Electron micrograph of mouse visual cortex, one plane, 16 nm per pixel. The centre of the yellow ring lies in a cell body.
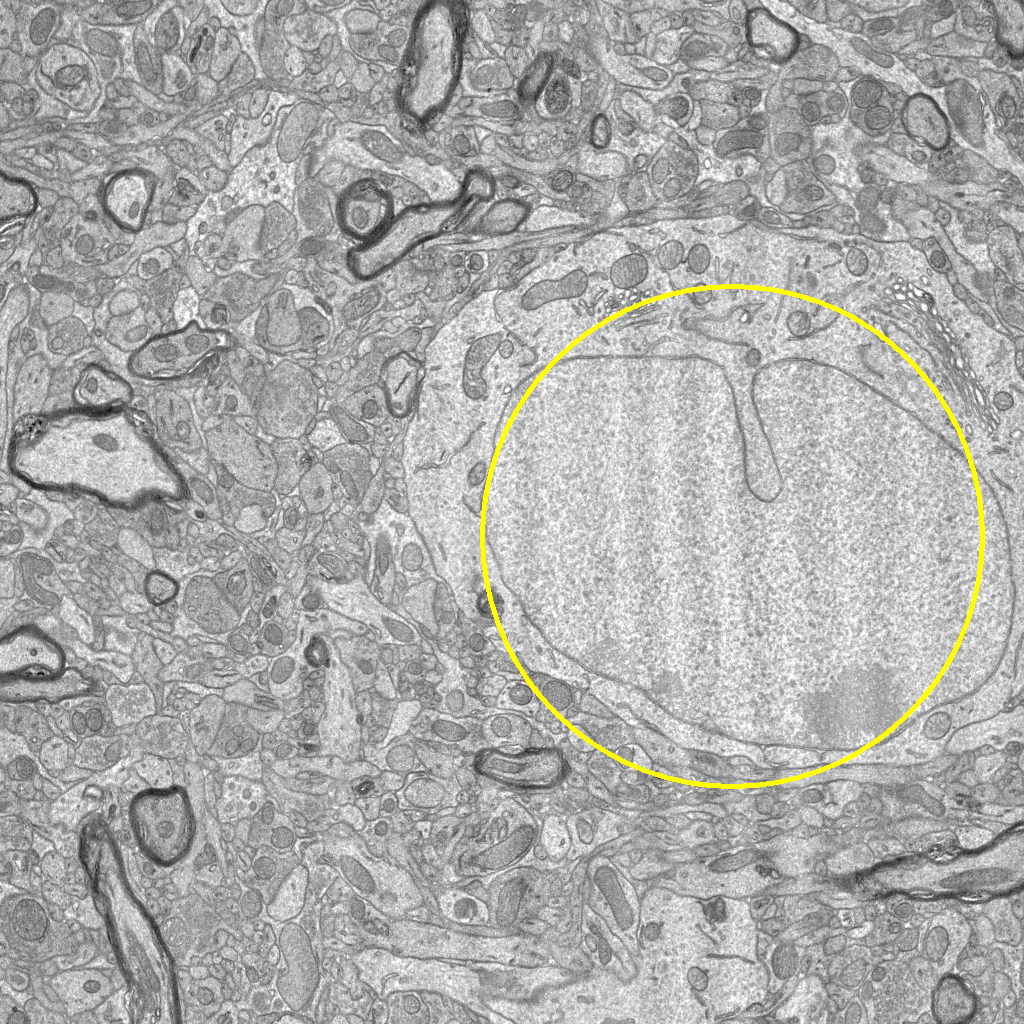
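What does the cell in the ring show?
A large oval nucleus filling most of the ring.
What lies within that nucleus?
A single deep, narrow fold of the envelope hangs from its top into the interior; the chromatin is pale, finely granular and evenly spread, without thick dark clumps at the envelope; and a darker, denser granular patch sits in the lower right part.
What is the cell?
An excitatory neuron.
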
